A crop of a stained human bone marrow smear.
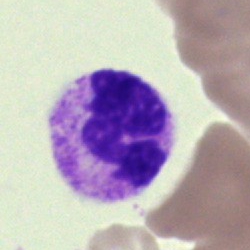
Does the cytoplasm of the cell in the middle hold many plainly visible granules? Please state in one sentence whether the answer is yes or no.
Yes, it is many visible granules that the cytoplasm of this cell contains.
